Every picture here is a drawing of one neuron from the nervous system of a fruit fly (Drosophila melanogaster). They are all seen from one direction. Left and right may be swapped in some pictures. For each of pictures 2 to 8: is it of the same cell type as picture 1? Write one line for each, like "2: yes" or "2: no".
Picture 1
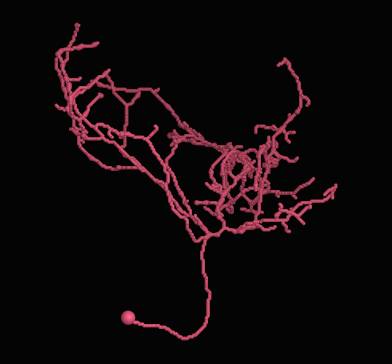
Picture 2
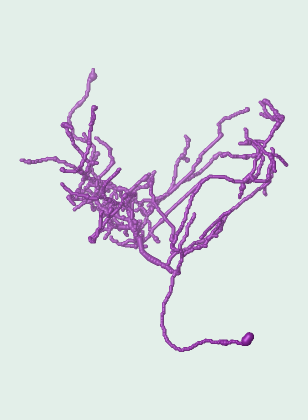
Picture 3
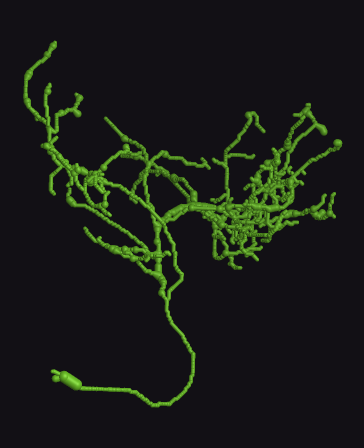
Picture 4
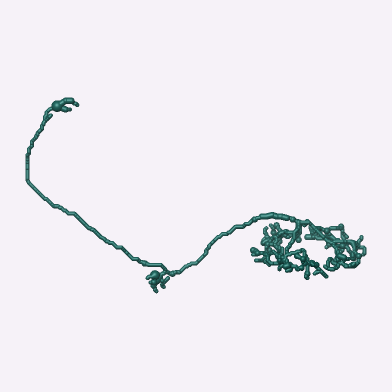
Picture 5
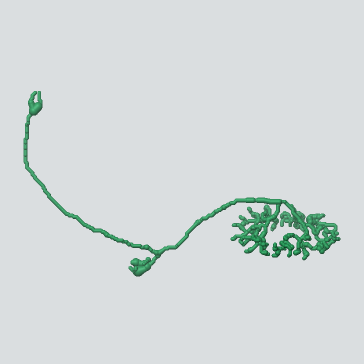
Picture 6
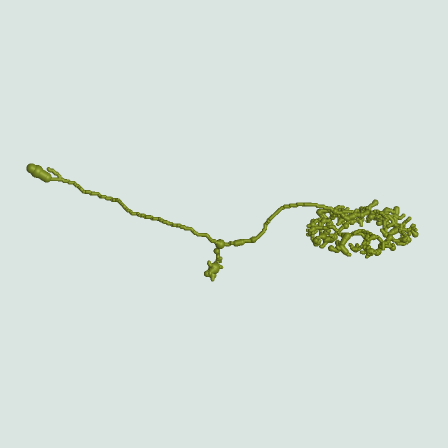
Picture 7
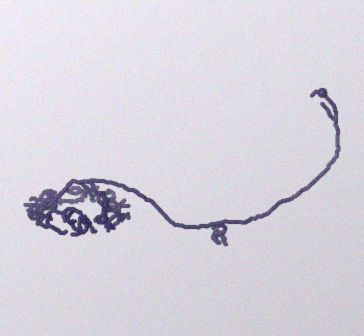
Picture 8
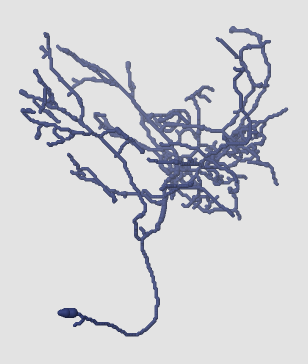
2: yes
3: yes
4: no
5: no
6: no
7: no
8: yes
